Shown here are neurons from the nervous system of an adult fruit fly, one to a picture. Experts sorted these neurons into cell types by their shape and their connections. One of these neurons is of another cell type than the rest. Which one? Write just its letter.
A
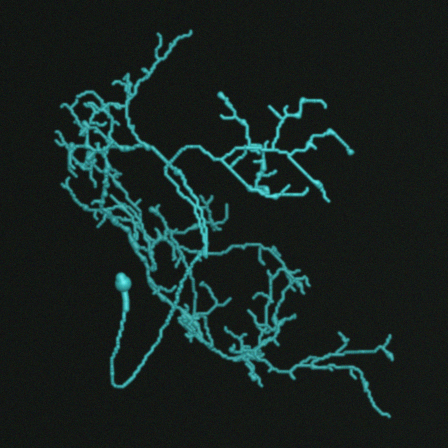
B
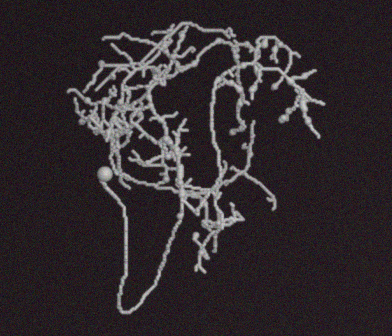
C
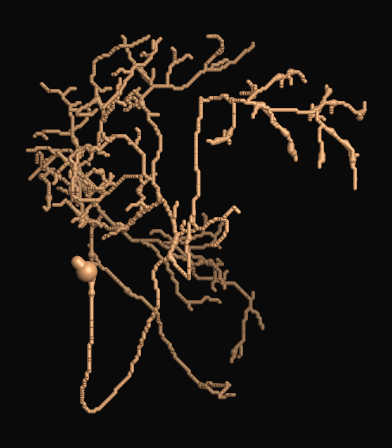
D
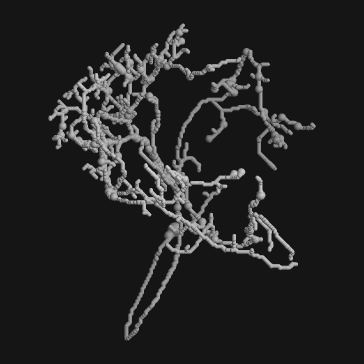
A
